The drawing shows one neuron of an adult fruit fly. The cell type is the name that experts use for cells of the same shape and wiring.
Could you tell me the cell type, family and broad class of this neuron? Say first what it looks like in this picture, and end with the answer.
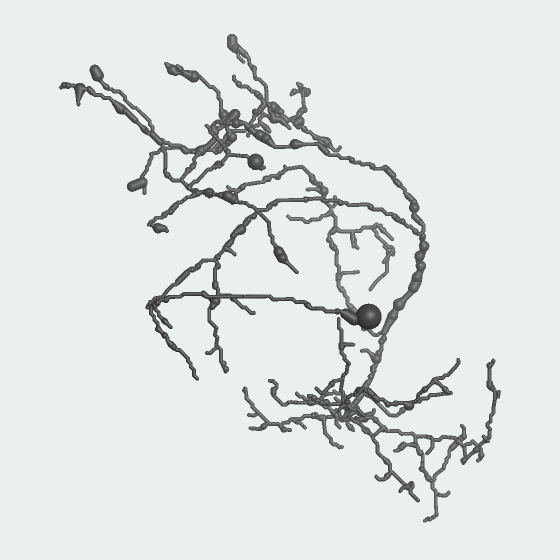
The picture shows dozens of branch ends. In this view it is about as wide as it is tall. The cell type is CB2224. Its family is hemilineage LHp2. Its broad class is central-brain intrinsic neuron.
